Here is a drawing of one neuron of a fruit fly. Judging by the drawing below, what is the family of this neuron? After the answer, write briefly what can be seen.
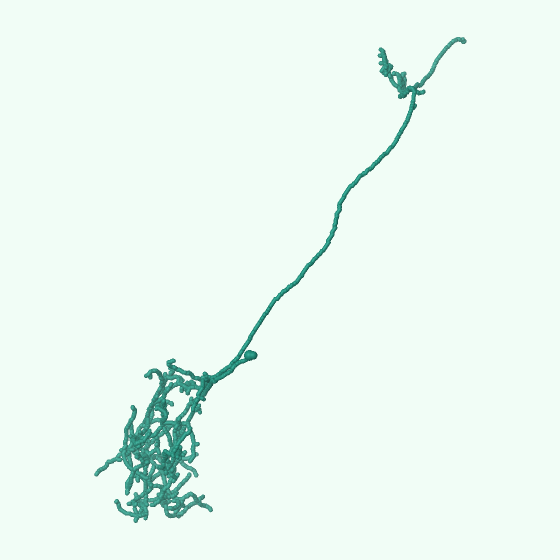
The family is hemilineage LHd1. It is a central-brain intrinsic neuron. Dozens of branch ends can be seen. In this view it is taller than it is wide.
